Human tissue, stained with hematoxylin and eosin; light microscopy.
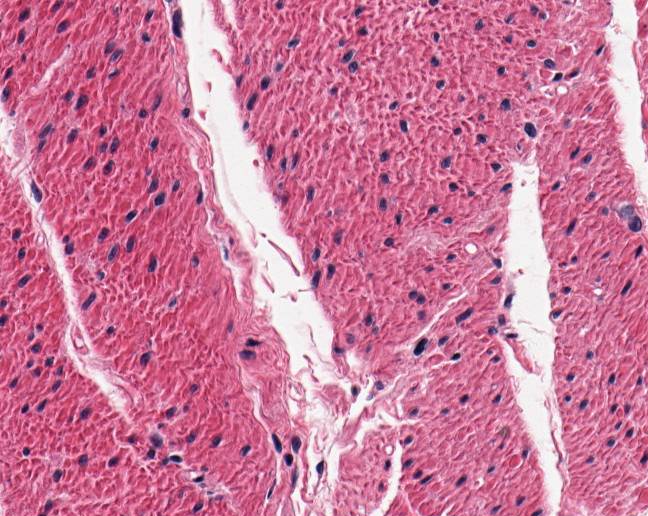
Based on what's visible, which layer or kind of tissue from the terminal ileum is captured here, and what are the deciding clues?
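First, the answer: smooth muscle. Point one: pink muscle tissue fills the field in broad bands split by narrow white clefts running steeply from upper left to lower right. Point two: the nuclei are dark blue and oval to elongated.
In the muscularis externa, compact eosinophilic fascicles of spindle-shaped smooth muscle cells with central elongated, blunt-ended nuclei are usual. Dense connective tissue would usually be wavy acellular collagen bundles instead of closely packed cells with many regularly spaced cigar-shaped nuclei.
Point three: no epithelium, glands or fat cells are present.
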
